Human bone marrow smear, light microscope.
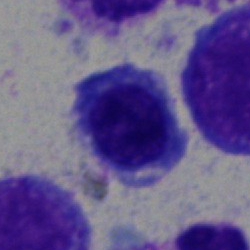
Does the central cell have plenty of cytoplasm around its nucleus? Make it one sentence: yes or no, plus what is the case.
No, the cell does not have plenty of cytoplasm; its nucleus fills most of it.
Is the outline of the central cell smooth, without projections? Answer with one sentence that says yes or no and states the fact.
No, there is a ragged or frayed outline, or projections, blebs or tags, on this cell.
